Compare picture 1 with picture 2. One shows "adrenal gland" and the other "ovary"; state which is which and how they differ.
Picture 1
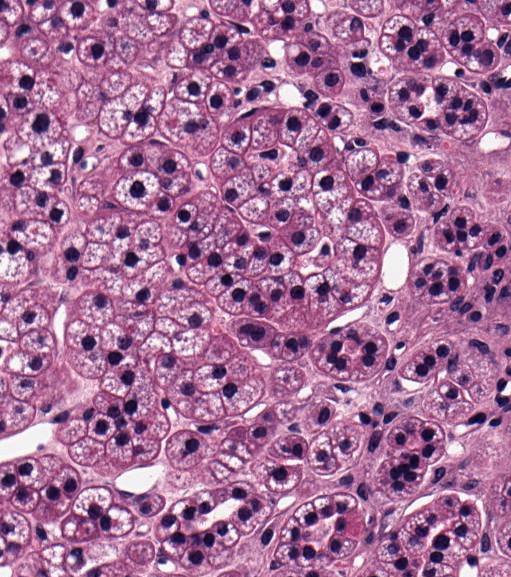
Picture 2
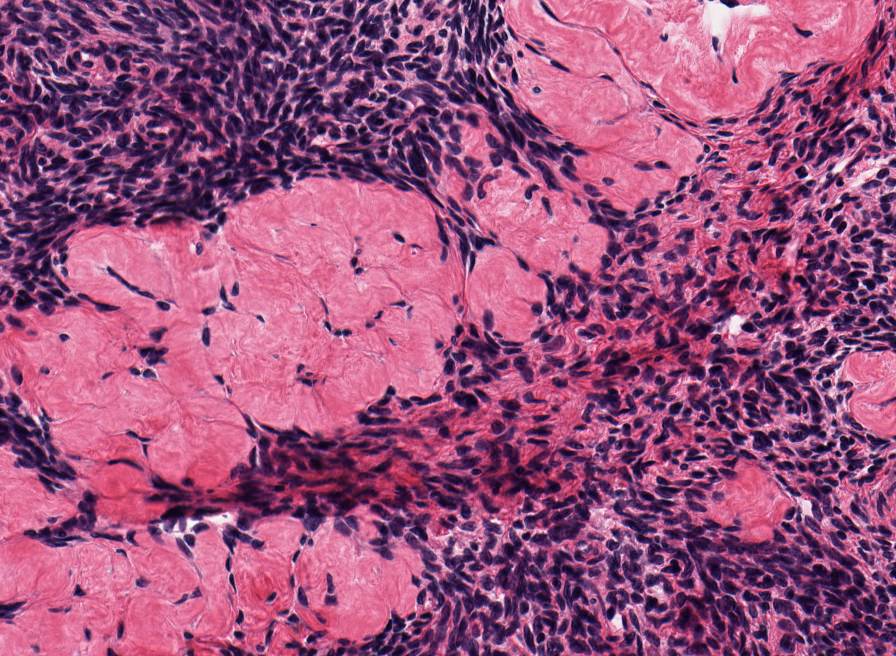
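Let's start with the names: picture 1 is adrenal gland and picture 2 is ovary. In picture 1, notice how the cells are grouped across the whole field in rounded nests, separated by thin strands of tissue. Those strands carry flattened, spindle-shaped nuclei, while the nest cells themselves have abundant pale pink cytoplasm that looks finely vacuolated, with round, darkly stained nuclei. Now turn to picture 2: here the tissue is densely cellular and made of spindle-shaped cells with elongated dark-staining nuclei, scant pink cytoplasm and indistinct cell borders.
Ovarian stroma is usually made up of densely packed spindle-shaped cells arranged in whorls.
Pink islands sit within this tissue, holding only a few scattered elongated nuclei, and at their borders the spindle cell nuclei lie parallel to the edges, wrapping around them. So compare the abundant pale cytoplasm of the nest cells in picture 1 with the scant cytoplasm of the spindle cells in picture 2.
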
